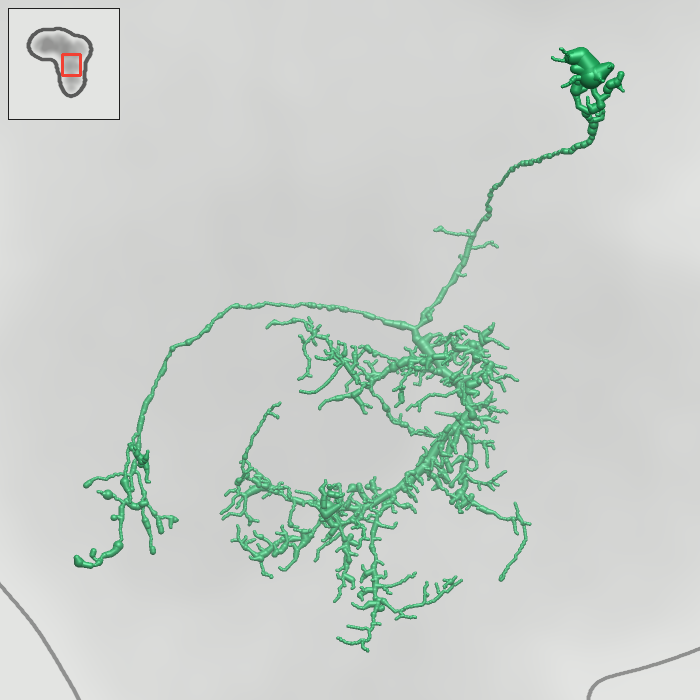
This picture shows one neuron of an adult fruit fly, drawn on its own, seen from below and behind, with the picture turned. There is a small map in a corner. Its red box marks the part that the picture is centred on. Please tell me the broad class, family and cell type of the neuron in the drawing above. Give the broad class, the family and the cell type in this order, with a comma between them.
nerve-cord intrinsic neuron, hemilineage 06A, IN06A003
